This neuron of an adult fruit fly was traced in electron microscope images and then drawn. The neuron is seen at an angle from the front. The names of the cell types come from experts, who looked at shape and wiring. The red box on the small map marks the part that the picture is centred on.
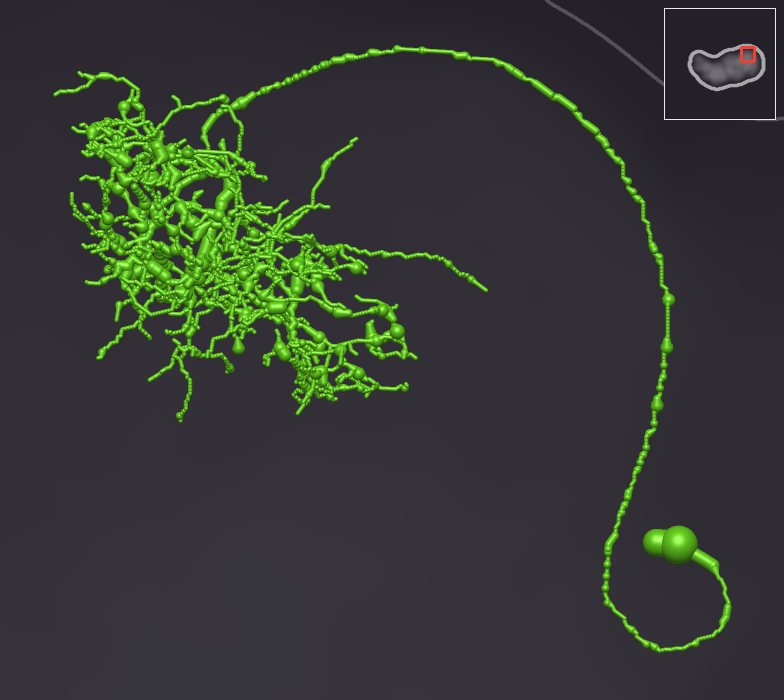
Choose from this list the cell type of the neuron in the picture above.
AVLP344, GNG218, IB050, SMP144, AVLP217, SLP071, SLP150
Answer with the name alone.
SLP071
